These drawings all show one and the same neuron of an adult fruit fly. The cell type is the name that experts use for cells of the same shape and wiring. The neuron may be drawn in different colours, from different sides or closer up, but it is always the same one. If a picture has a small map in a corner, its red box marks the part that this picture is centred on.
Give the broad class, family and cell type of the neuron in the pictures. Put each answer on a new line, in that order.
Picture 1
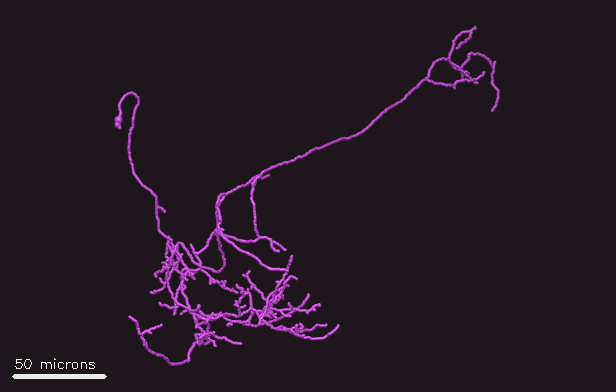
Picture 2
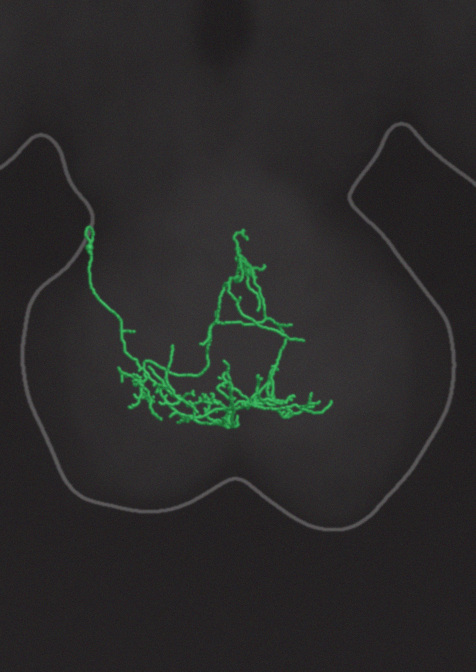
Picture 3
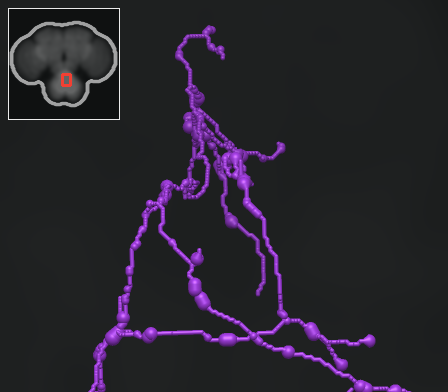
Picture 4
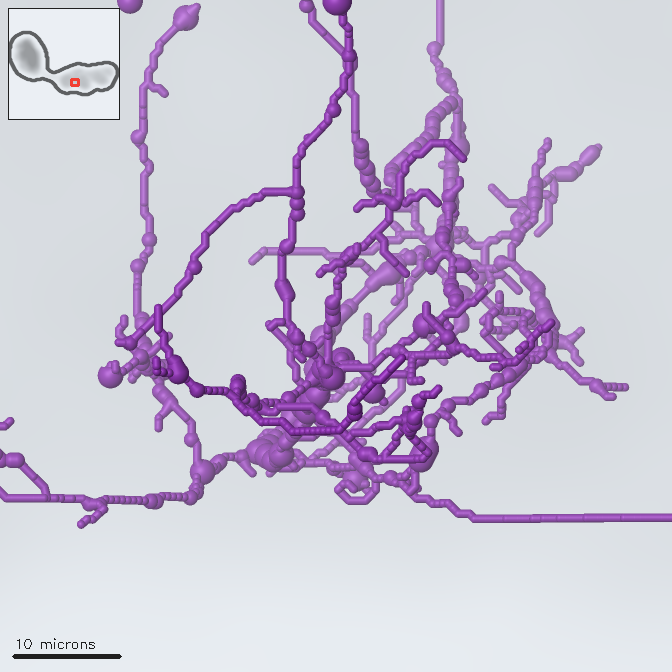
nerve-cord intrinsic neuron
hemilineage 17A
IN17A094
